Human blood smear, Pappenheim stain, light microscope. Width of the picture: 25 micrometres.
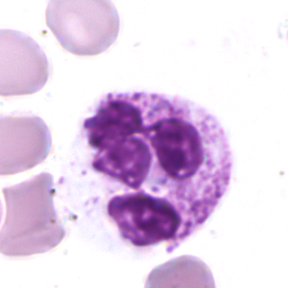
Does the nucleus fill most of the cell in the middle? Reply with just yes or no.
No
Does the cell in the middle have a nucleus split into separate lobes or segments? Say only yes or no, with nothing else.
Yes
